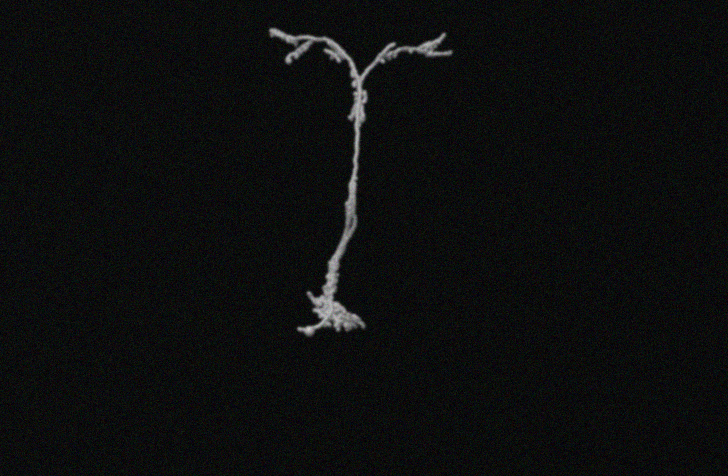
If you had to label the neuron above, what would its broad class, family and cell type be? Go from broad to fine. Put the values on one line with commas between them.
central-brain intrinsic neuron, hemilineage FLAa3, PRW074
